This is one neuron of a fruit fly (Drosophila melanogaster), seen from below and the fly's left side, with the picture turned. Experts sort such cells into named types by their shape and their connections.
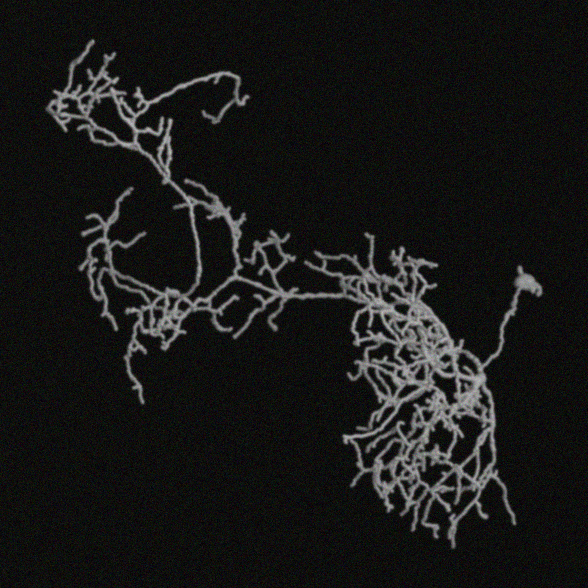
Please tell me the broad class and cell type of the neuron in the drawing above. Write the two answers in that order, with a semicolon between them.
central-brain intrinsic neuron; IB017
